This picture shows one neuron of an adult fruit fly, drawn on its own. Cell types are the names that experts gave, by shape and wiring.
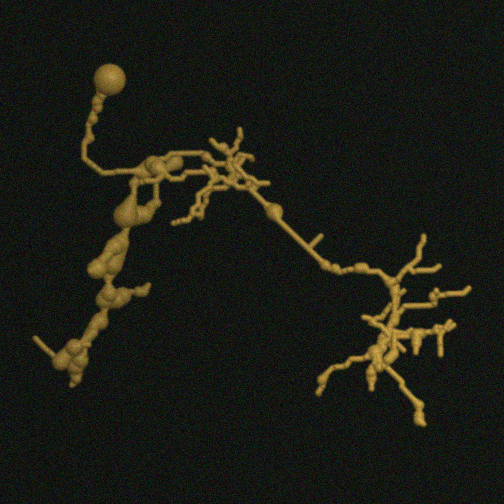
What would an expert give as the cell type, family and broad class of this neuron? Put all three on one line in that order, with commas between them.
Mi13, Mi, optic-lobe intrinsic neuron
